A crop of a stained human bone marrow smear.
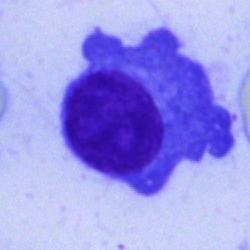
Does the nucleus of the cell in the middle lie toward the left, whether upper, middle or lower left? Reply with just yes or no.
Yes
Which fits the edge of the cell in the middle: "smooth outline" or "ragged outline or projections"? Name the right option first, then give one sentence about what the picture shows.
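Ragged outline or projections. The cell outline is irregular, with several rounded blunt bulges along its top and right side.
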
